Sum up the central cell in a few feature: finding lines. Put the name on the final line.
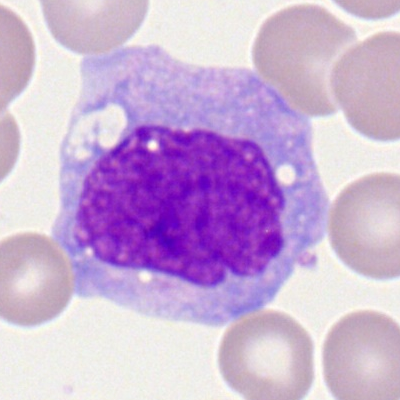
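Chromatin: lacy, with lighter and darker purple patches
Cytoplasm: wide rim, widest above the nucleus
Granules: fine, pinkish, scattered through the cytoplasm
Vacuoles: clear cluster at the upper left of the nucleus
Name: monocyte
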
